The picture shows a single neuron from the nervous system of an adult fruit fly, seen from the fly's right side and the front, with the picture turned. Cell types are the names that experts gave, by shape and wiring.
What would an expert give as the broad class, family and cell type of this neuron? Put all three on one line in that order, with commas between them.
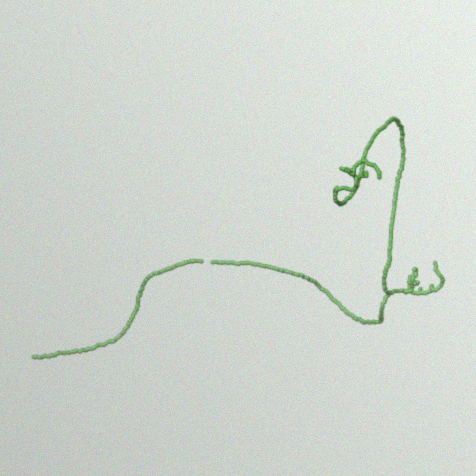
sensory neuron entering the brain, class olfactory, ORN_VC1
